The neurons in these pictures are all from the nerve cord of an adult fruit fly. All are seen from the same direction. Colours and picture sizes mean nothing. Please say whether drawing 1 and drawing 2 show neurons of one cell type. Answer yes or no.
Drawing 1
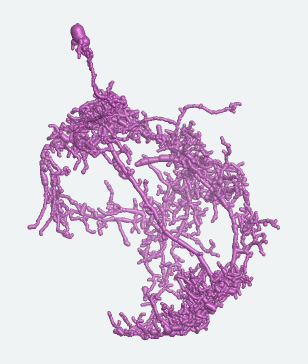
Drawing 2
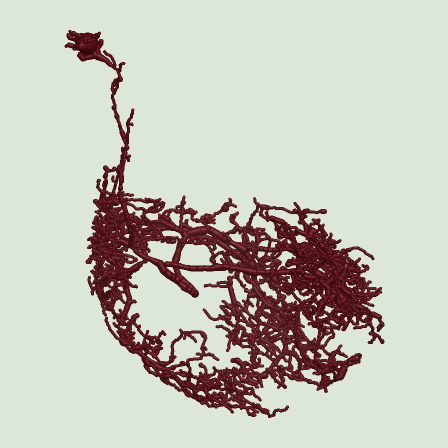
yes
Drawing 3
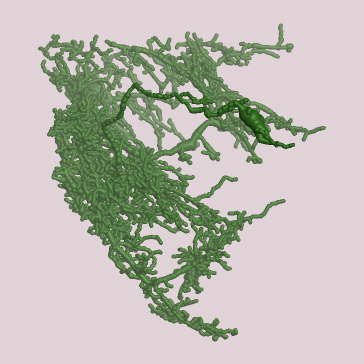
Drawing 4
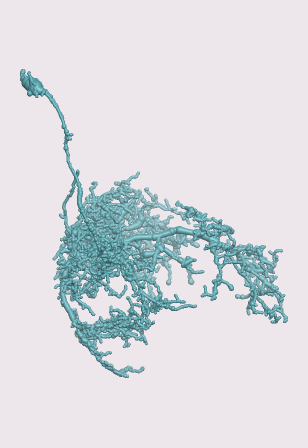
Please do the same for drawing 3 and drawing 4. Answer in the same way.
yes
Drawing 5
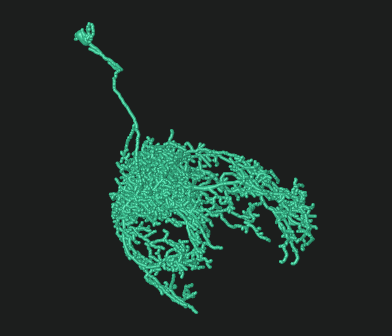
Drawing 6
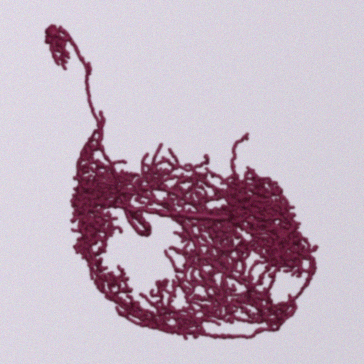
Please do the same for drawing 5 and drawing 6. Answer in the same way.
no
